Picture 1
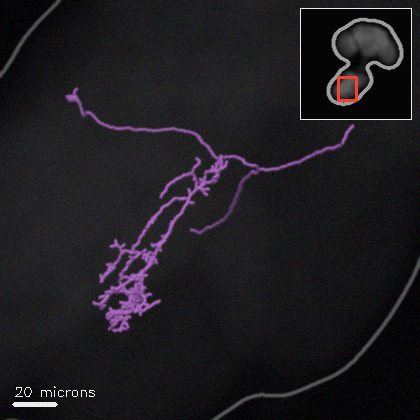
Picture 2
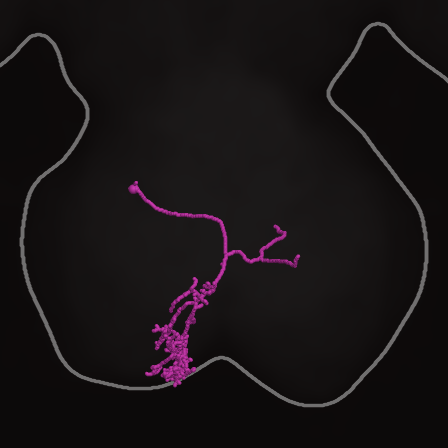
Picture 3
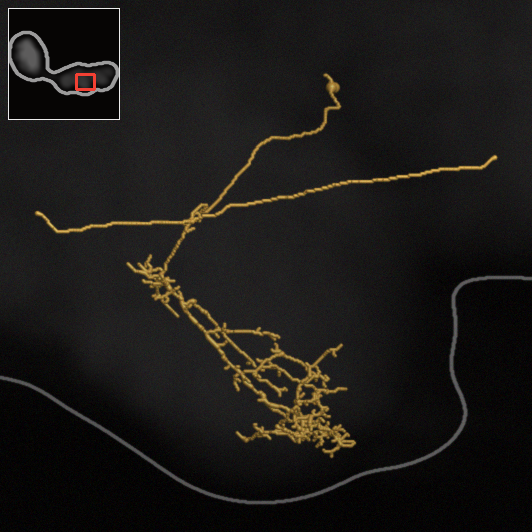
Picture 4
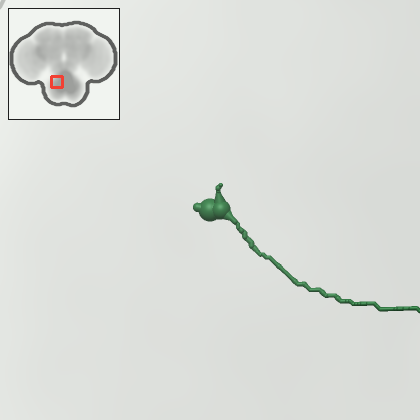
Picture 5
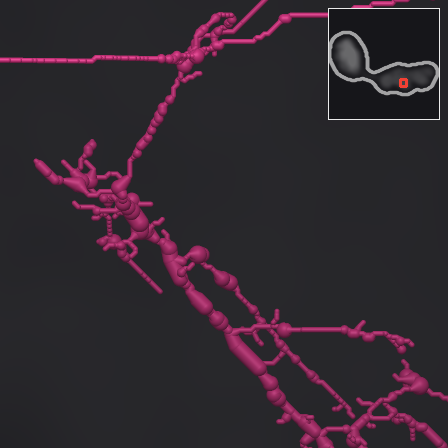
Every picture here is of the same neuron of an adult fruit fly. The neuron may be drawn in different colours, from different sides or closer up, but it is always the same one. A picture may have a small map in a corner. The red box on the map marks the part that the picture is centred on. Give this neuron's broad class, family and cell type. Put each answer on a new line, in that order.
nerve-cord intrinsic neuron
hemilineage 23B
IN23B071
